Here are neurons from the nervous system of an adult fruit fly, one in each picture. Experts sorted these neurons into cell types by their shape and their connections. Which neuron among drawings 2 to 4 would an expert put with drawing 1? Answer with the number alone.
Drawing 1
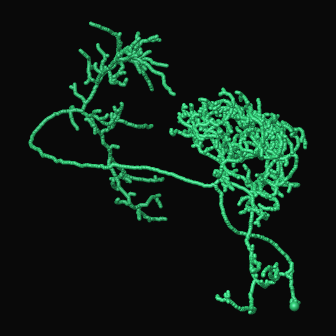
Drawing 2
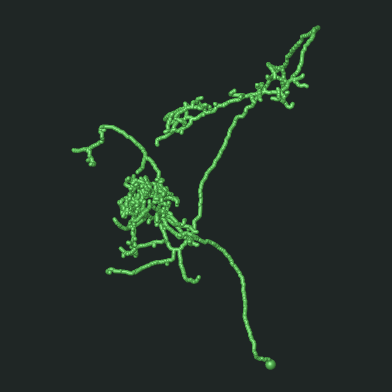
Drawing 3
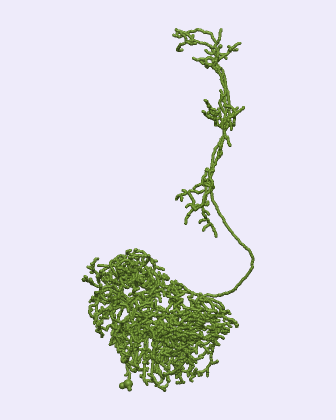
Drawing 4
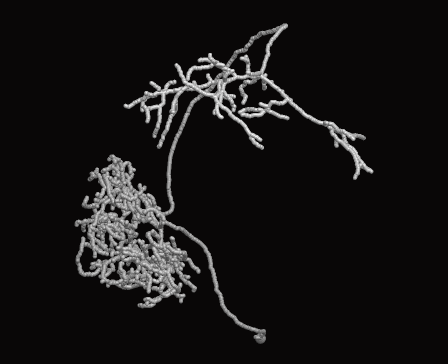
4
